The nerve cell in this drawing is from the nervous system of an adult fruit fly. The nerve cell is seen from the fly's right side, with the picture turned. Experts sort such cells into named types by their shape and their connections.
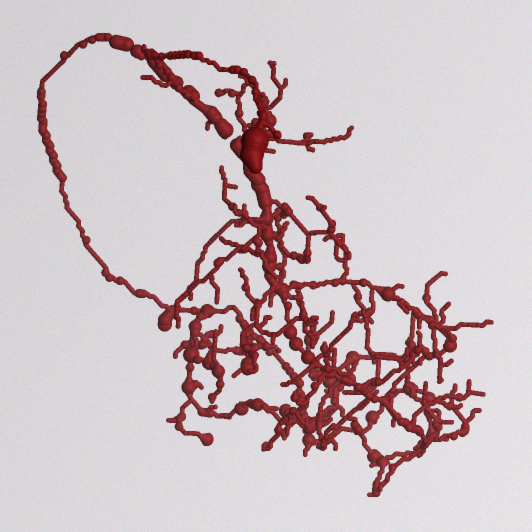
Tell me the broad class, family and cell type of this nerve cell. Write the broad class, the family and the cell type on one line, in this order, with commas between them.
central-brain intrinsic neuron, hemilineage SLPal1, CB1593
